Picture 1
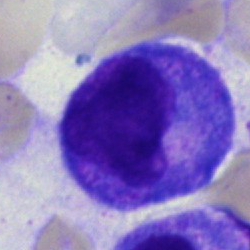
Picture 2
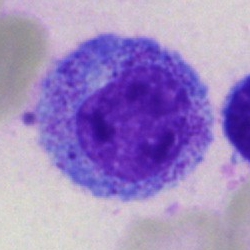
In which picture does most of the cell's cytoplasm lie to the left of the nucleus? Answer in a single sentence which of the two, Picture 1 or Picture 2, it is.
What picture 2 shows is a cell with its nucleus toward the right.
